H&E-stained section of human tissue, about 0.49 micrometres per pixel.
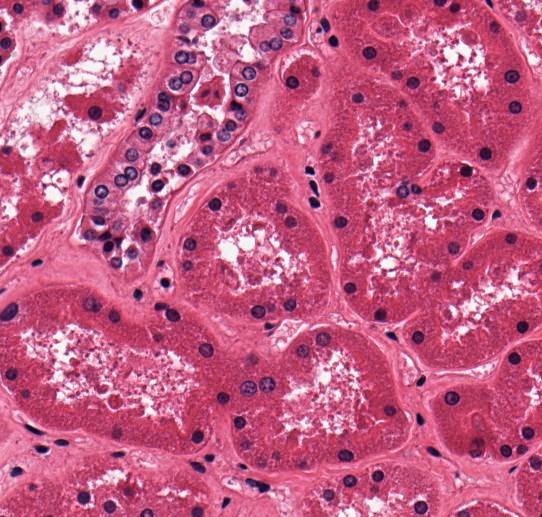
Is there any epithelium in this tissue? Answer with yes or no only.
Yes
